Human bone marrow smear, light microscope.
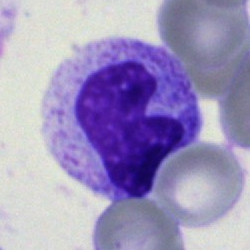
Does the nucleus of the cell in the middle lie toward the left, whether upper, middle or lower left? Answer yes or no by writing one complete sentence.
No, the nucleus of this cell is positioned toward the right side.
